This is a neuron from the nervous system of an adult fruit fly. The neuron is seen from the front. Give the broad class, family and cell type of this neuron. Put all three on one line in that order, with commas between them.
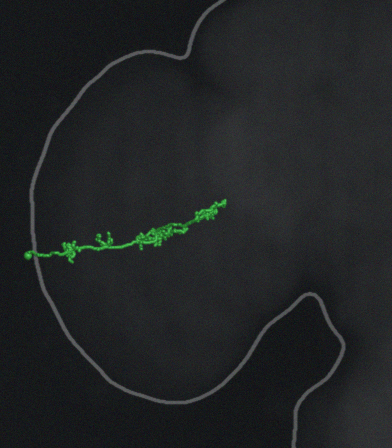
optic-lobe intrinsic neuron, TmY, TmY4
